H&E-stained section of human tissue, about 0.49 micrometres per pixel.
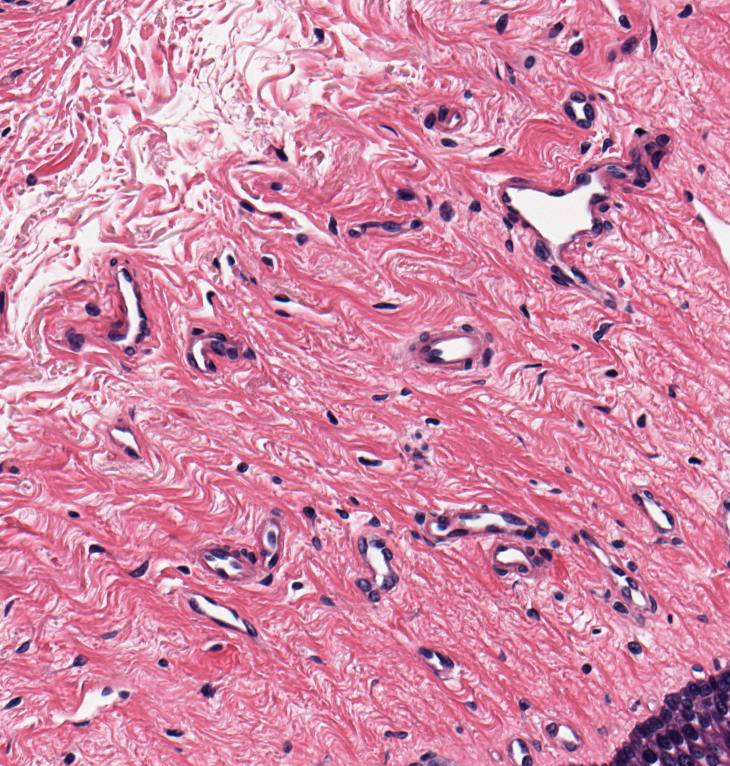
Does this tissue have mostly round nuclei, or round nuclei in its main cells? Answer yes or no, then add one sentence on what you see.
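No. The stromal cells have small dark, elongated spindle-shaped nuclei lying between the fibres.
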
